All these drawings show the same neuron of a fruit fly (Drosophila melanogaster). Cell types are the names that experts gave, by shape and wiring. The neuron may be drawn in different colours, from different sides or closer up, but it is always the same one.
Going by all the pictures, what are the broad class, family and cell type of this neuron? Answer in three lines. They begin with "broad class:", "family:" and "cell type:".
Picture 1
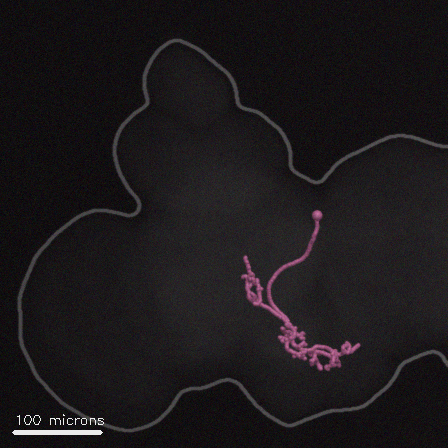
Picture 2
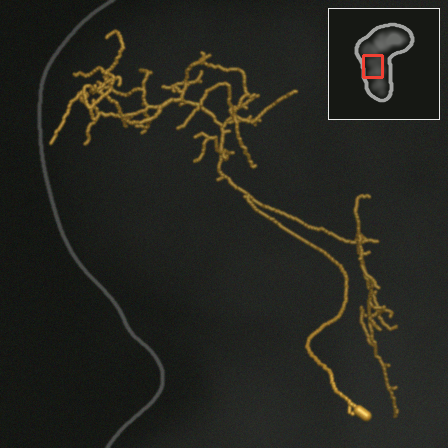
broad class: nerve-cord intrinsic neuron
family: hemilineage 23B
cell type: IN23B007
